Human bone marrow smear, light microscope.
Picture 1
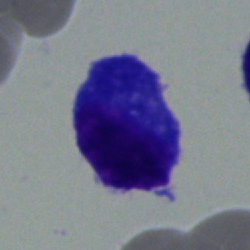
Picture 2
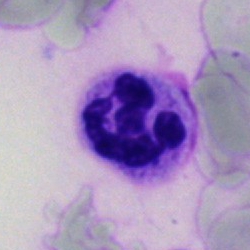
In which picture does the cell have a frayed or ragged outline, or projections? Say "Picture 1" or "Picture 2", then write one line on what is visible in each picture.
Picture 1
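What picture 1 shows: A small tag of material sticks out from the lower edge of the cell.
What picture 2 shows: The cell outline is roughly round with a smooth border.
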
